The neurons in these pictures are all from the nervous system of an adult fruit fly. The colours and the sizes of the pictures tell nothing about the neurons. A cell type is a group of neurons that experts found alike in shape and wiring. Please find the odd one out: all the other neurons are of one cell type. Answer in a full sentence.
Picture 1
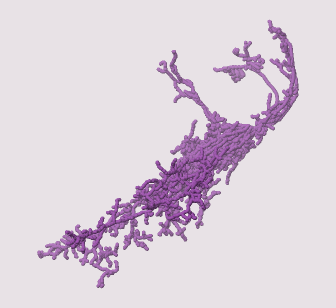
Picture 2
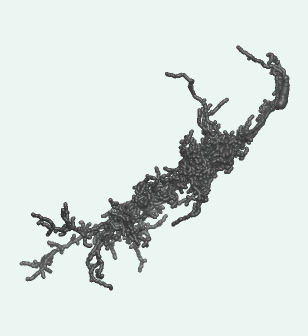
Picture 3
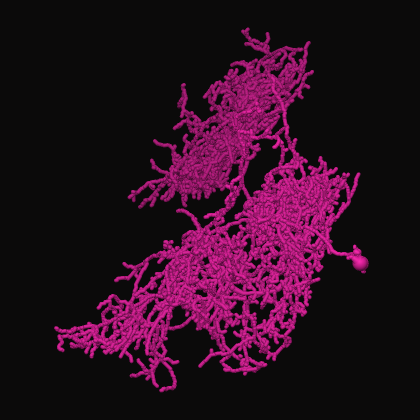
Picture 3 shows a neuron of another cell type.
